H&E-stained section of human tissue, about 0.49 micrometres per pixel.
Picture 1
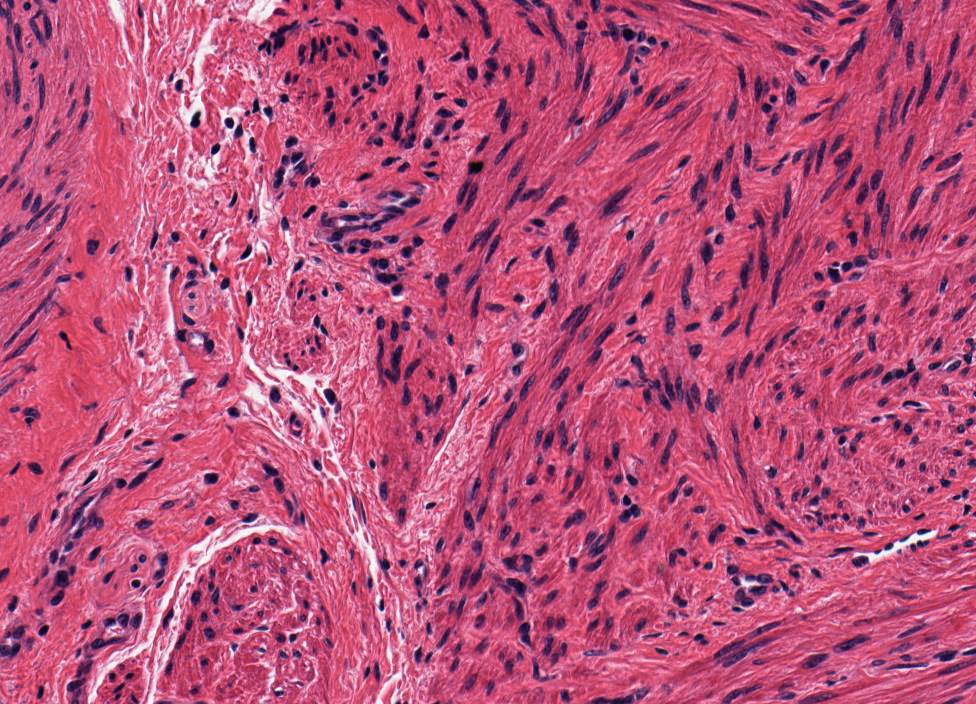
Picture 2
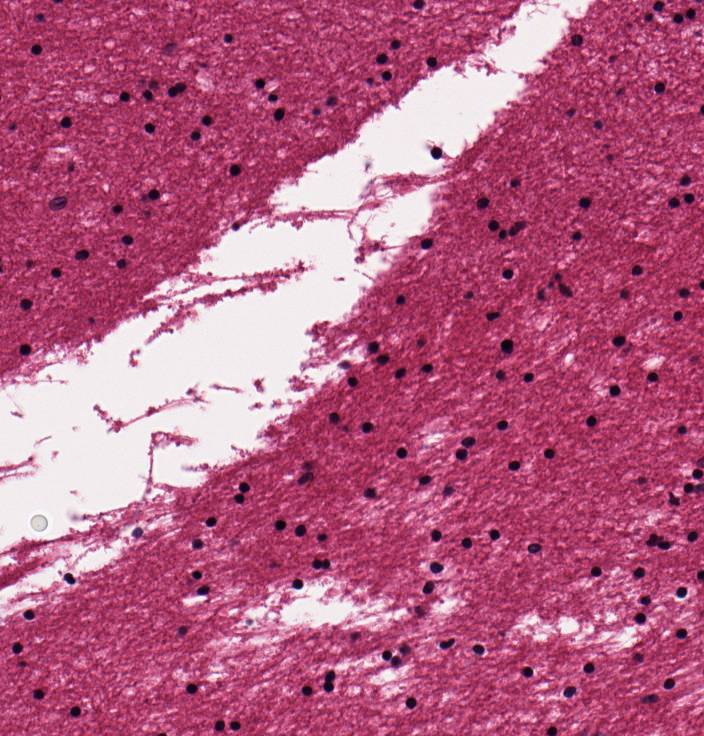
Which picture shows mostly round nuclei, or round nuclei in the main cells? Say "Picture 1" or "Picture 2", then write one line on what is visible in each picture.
Picture 2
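What picture 1 shows: The spindle cells have elongated dark nuclei and pink fibrillar cytoplasm.
What picture 2 shows: The nuclei are small, round and uniformly dark, with little visible cytoplasm around them.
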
